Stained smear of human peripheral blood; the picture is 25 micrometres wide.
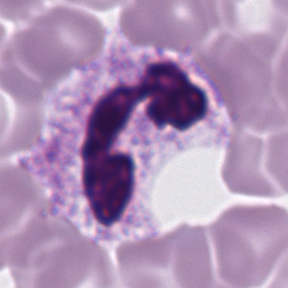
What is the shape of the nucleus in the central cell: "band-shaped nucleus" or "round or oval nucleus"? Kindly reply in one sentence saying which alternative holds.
The cell carries a nucleus shaped as a curved band without separate lobes.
